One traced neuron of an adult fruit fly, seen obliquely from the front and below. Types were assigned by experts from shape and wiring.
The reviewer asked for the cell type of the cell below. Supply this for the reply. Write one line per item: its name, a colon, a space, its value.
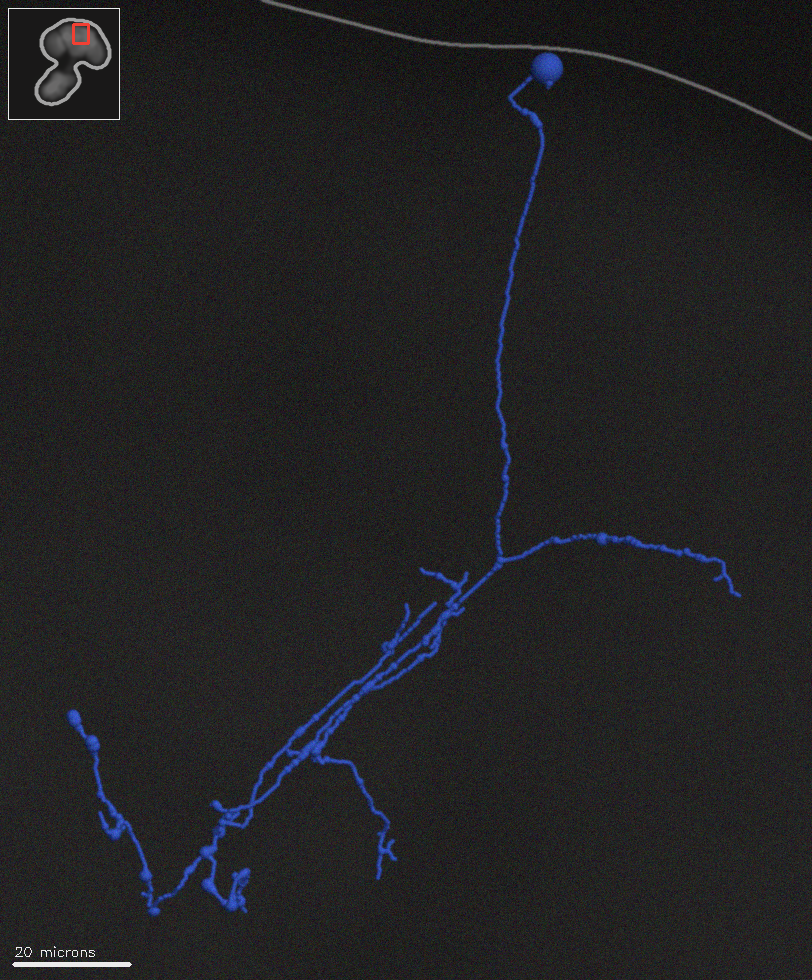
cell type: IB002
